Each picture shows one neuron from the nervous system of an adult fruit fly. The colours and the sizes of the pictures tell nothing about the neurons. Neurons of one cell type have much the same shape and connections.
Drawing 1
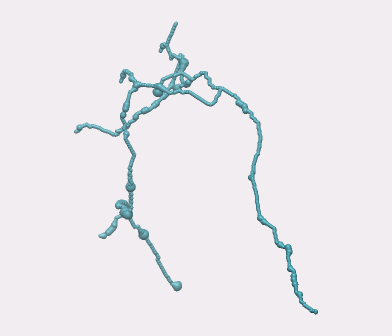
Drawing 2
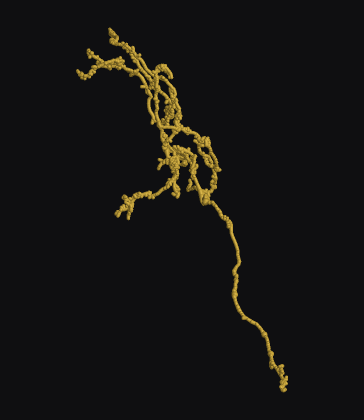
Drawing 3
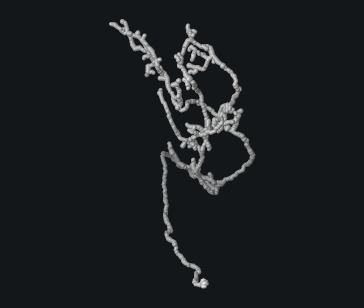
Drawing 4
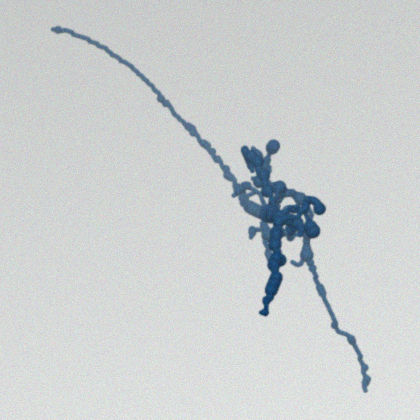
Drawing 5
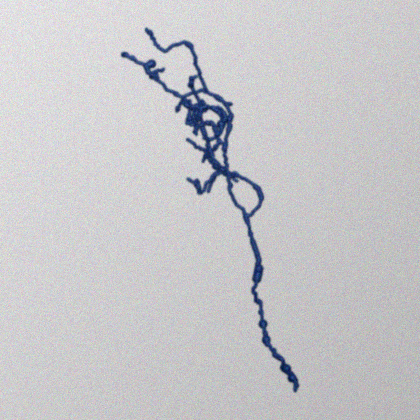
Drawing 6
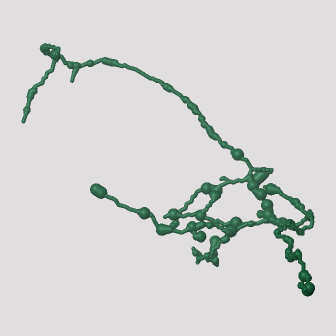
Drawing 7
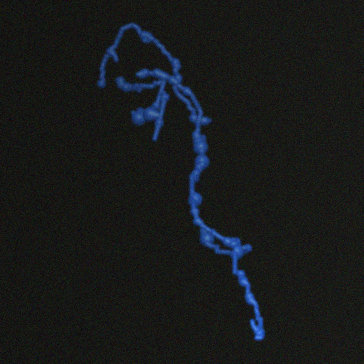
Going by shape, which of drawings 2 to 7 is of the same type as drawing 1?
6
